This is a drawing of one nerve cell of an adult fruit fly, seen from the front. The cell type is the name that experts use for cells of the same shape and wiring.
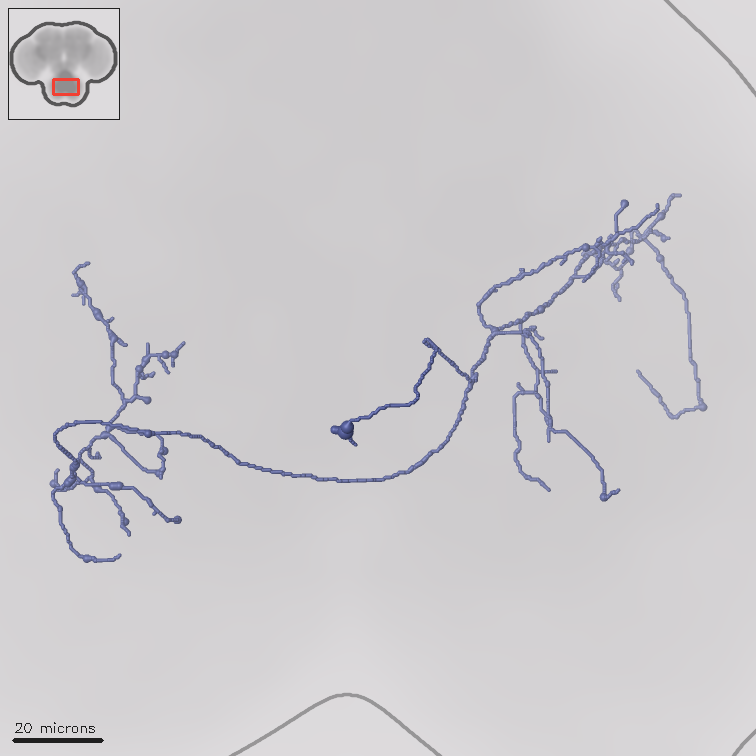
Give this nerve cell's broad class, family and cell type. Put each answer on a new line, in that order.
nerve-cord intrinsic neuron
hemilineage 01A
IN01A083_a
